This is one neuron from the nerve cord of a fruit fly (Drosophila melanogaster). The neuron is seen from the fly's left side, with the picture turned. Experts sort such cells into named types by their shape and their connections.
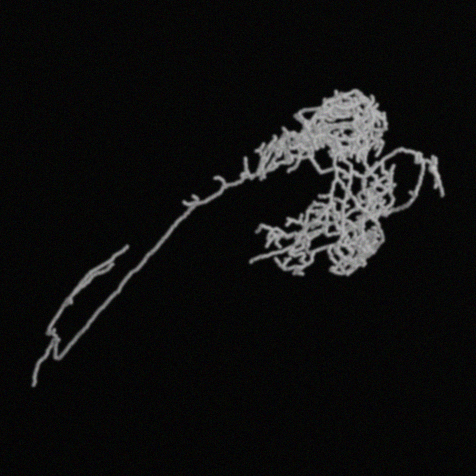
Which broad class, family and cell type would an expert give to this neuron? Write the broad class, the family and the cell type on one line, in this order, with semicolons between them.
efferent neuron of the nerve cord; hemilineage 00B; EN00B013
